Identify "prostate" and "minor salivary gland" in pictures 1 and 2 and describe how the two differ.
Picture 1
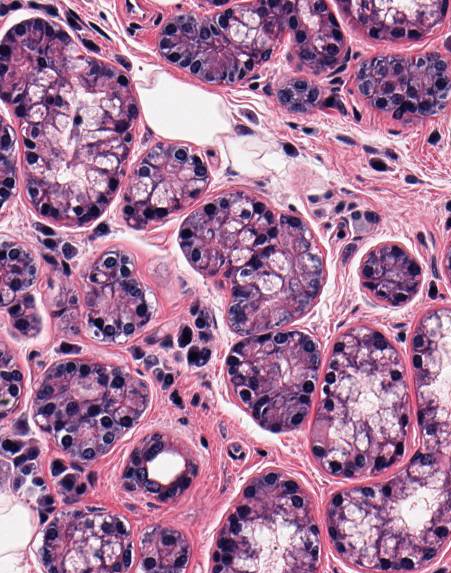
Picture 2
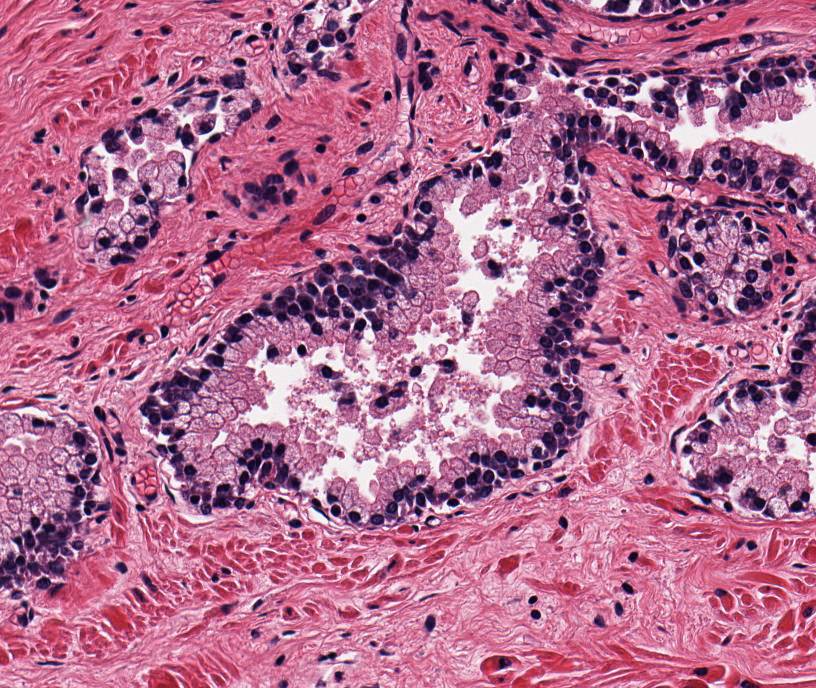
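Picture 1 shows minor salivary gland, and picture 2 shows prostate. Picture 1 is filled with closely packed, rounded acini separated by thin bands of pink fibrous stroma, widest in the upper right. Many acini, chiefly on the right and upper left, have pale, foamy, vacuolated cytoplasm; others, mostly left and centre, contain cells with purple granular cytoplasm mixed among the pale ones. Picture 2 has several rounded glandular units in pink stroma; the largest, central one holds irregular white spaces containing wisps of pale material. Its stroma is dense pink fibrous tissue with scattered thin, dark spindle-shaped nuclei, and no fat cells appear.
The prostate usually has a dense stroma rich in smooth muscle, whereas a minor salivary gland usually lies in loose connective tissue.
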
